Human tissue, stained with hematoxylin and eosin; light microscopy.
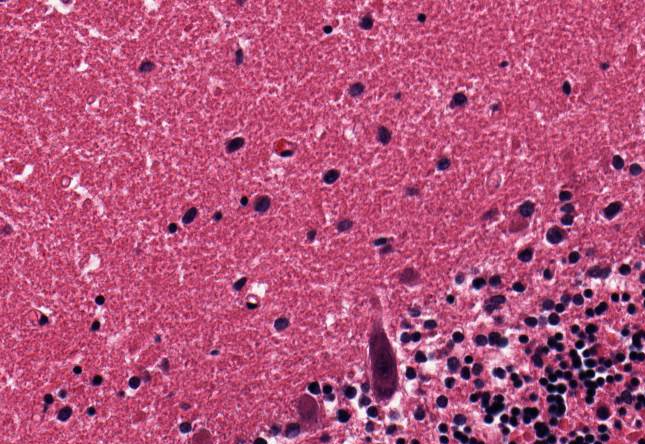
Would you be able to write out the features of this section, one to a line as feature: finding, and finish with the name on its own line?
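Layout: mostly pale pink, sparsely nucleated neuropil; dense cellular zone only in lower right corner
Lower right zone: packed small round dark nuclei, very little visible cytoplasm
Upper and left nuclei: few, widely scattered, small, dark
Matrix: fine granular-fibrillar, no visible fibre bundles in one direction
Name: cerebellum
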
